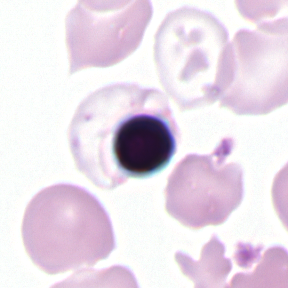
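Normoblast, the central cell in a stained smear of peripheral blood. Its outline is roughly round but uneven, and the nucleus lies off-centre toward the right. A narrow pale rim separates nucleus from cytoplasm, and no nucleolus is visible.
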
